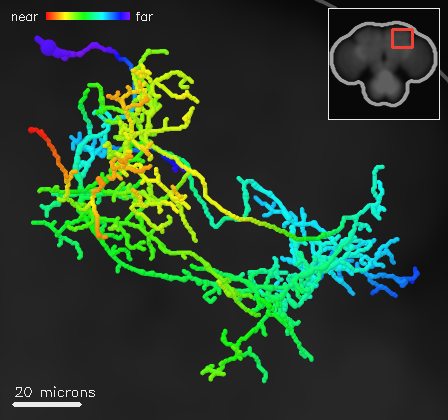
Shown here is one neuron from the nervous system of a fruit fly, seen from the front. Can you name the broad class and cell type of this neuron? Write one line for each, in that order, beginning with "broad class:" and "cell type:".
broad class: central-brain intrinsic neuron
cell type: AVLP471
